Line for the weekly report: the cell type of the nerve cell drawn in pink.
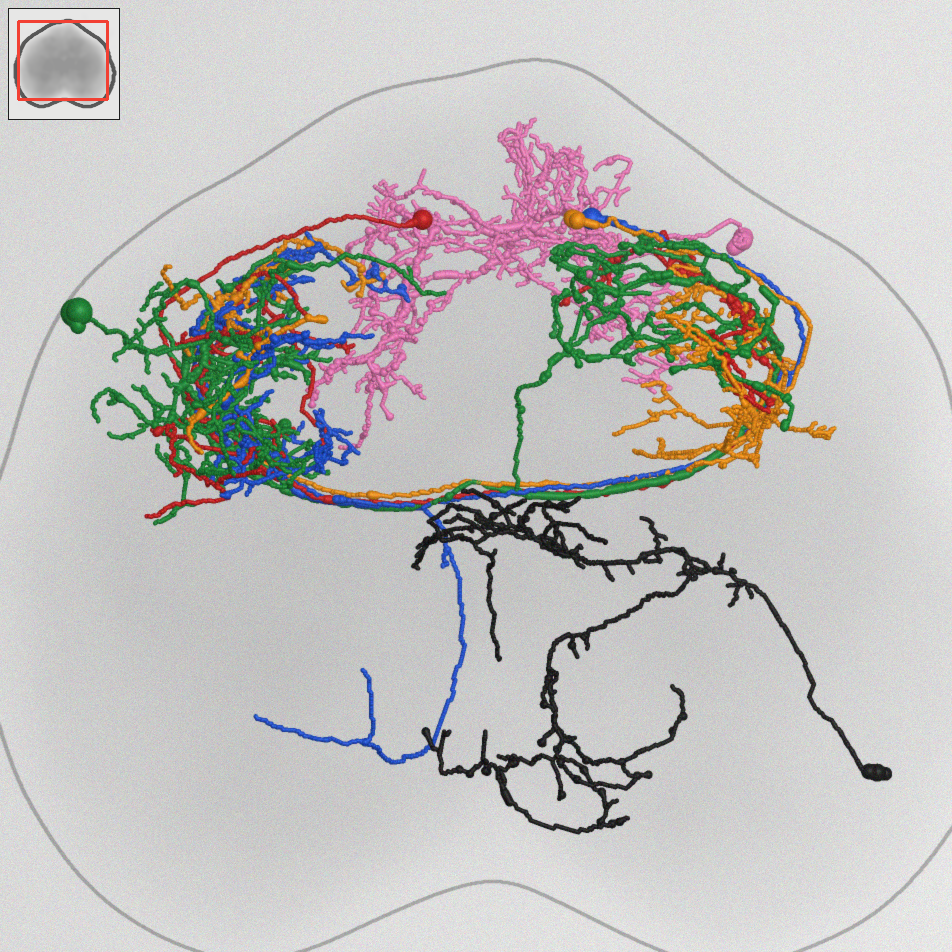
INXXX306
